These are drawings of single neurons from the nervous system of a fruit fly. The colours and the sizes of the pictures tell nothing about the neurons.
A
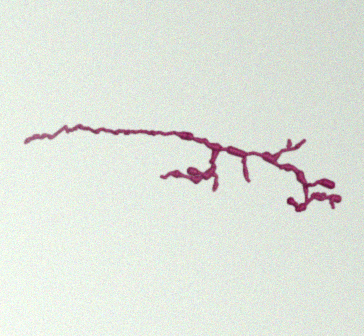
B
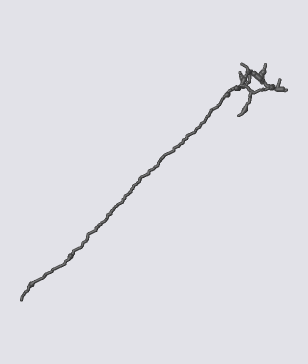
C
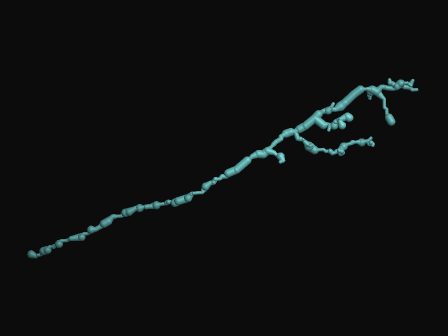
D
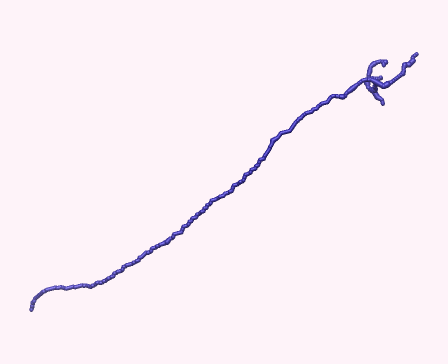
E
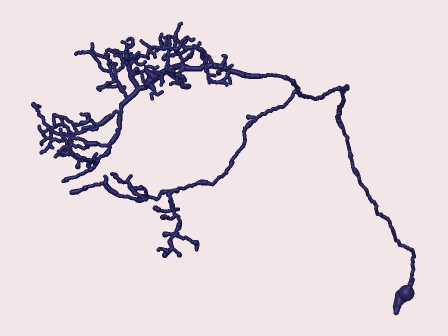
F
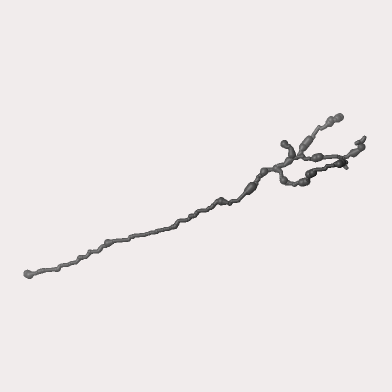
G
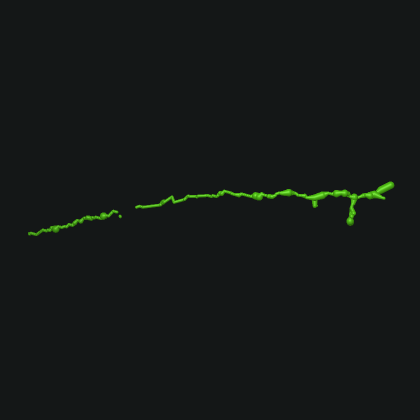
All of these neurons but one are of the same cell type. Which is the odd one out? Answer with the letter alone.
E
